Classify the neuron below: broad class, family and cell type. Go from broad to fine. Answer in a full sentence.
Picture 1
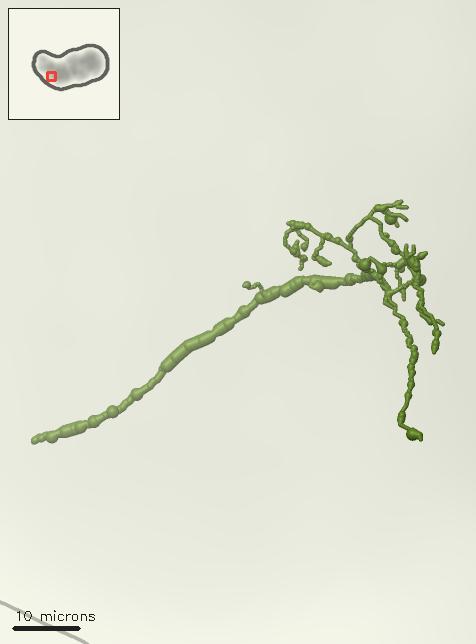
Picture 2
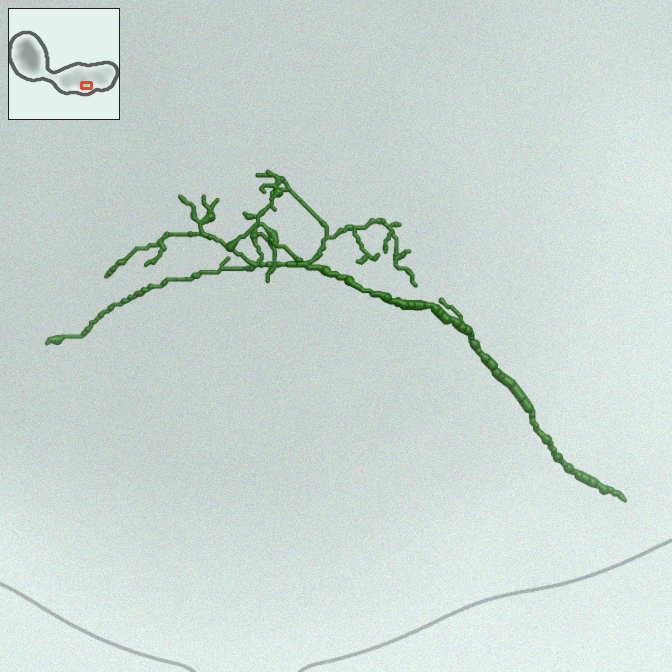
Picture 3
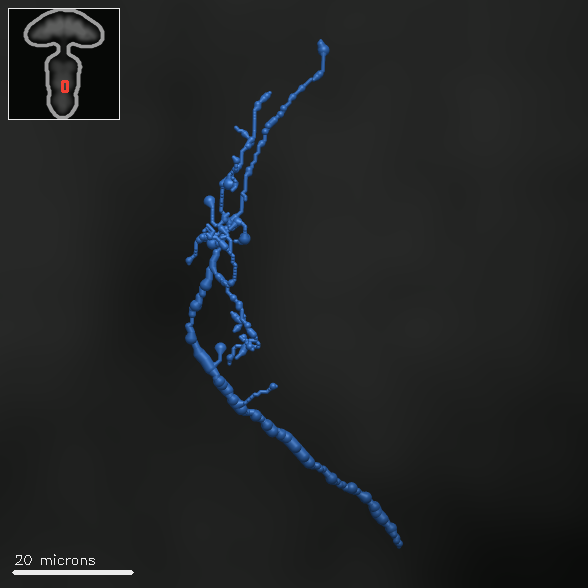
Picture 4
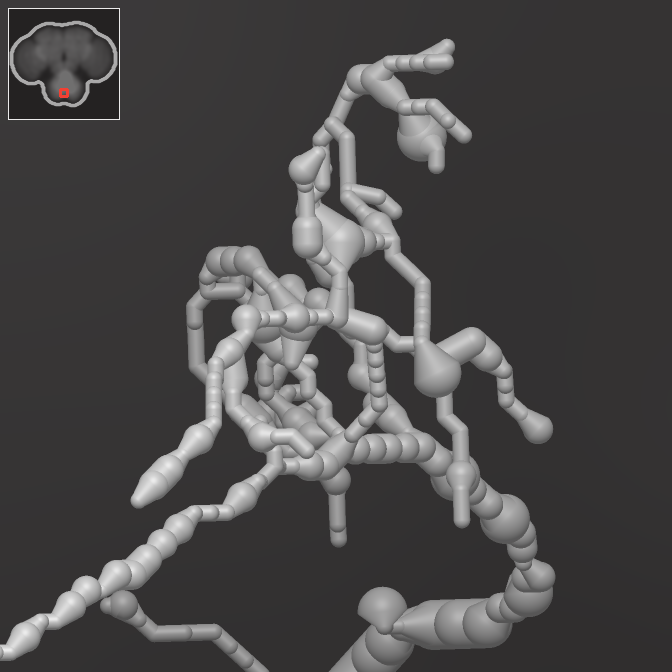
A sensory neuron entering the nerve cord of class mechanosensory tactile, type SNta37.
